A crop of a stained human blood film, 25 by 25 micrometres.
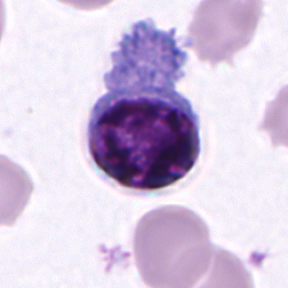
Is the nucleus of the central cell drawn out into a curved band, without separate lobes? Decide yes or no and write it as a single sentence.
No, the nucleus is compact and round or oval rather than band-shaped.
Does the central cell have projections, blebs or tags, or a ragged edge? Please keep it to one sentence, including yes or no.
Yes, this cell has a rough edge that is ragged or bears projections, blebs or tags.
